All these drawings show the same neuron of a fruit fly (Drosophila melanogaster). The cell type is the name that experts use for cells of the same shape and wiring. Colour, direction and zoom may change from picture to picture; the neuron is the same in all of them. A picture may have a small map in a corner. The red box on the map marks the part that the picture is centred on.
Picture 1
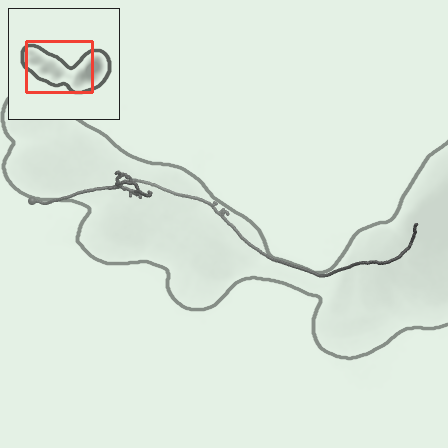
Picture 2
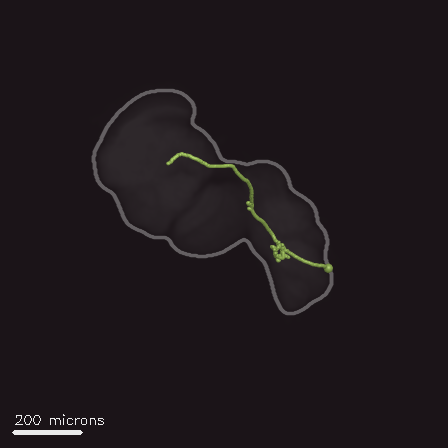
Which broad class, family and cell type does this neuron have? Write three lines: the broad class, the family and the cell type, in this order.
ascending neuron
hemilineage 07B
AN07B072_c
